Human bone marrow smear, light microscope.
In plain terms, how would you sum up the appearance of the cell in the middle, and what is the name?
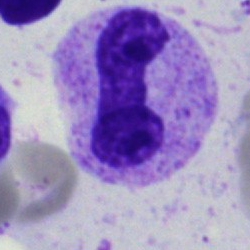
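Coarse clumps mark the dark purple chromatin. The cytoplasm is abundant and reaches its greatest width on the right side of the nucleus. Its colour is pale pinkish-lilac. Fine purple-pink granules are scattered throughout it. The cell is a band neutrophil.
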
